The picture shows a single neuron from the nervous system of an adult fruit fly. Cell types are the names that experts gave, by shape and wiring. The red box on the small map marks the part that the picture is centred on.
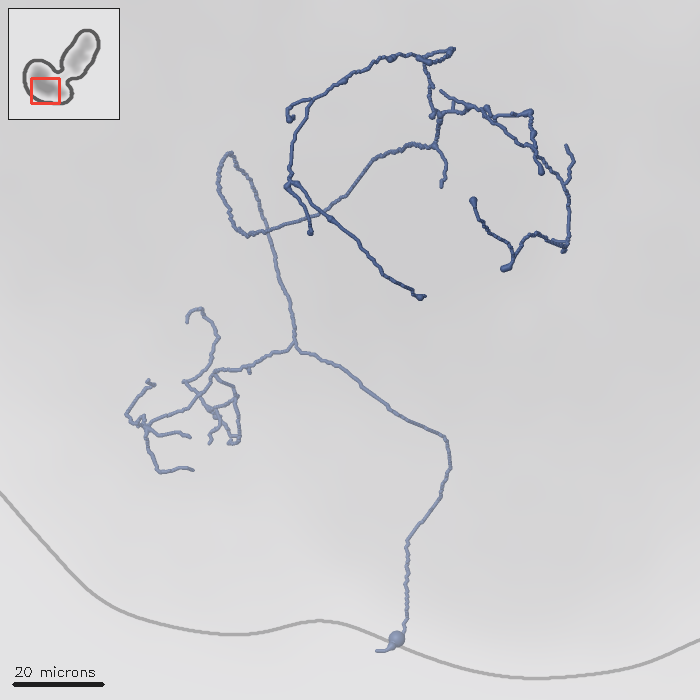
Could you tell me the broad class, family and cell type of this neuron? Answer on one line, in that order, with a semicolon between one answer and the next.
central-brain intrinsic neuron; hemilineage ALv1; M_vPNml69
